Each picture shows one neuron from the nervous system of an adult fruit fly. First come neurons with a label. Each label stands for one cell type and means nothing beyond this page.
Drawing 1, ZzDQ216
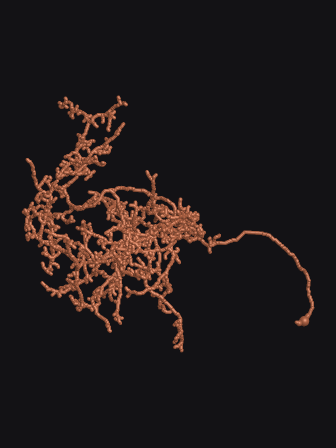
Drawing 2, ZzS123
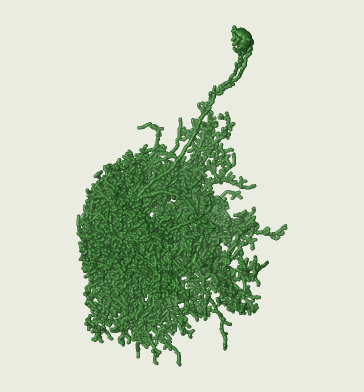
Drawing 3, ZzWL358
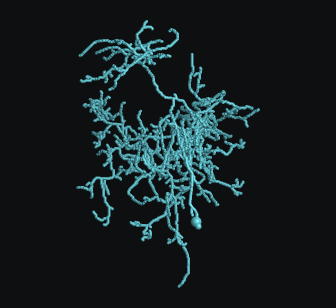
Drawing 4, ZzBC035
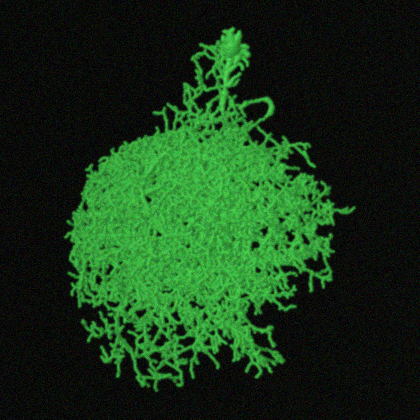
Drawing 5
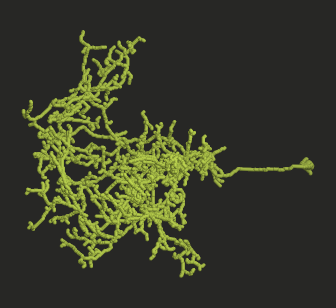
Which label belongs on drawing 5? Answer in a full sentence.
It belongs to ZzDQ216.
